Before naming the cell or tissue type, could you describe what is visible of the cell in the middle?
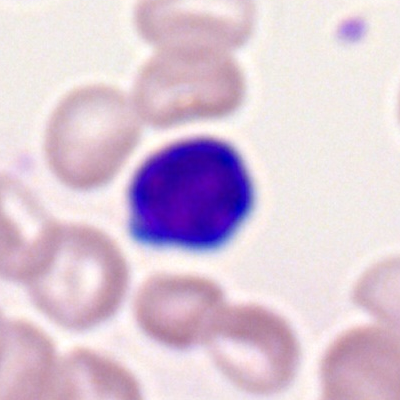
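Nearly the whole of this roughly round, smooth-edged cell is filled by a single unlobed nucleus. Its chromatin is dense and stains dark purple. No nucleoli are visible within it. The cell is a lymphocyte.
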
